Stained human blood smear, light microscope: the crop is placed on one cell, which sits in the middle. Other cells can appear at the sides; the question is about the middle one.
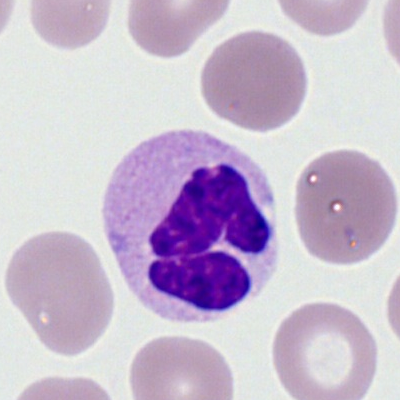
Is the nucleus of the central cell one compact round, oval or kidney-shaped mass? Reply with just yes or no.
No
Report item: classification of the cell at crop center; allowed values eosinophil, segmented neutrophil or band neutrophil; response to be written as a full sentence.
Answering briefly, the cell in the middle is a segmented neutrophil.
